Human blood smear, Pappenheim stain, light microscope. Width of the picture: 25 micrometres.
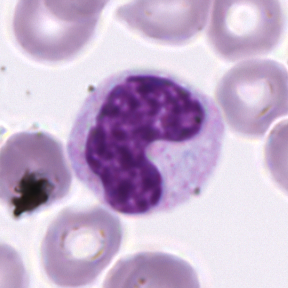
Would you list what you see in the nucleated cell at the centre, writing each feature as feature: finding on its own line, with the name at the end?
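Outline: round and smooth
Nucleus: bean-shaped, indentation facing the lower right
Position: nucleus toward the left, widest cytoplasm on the right
Chromatin: dark purple clumps with paler spaces between
Name: band neutrophil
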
